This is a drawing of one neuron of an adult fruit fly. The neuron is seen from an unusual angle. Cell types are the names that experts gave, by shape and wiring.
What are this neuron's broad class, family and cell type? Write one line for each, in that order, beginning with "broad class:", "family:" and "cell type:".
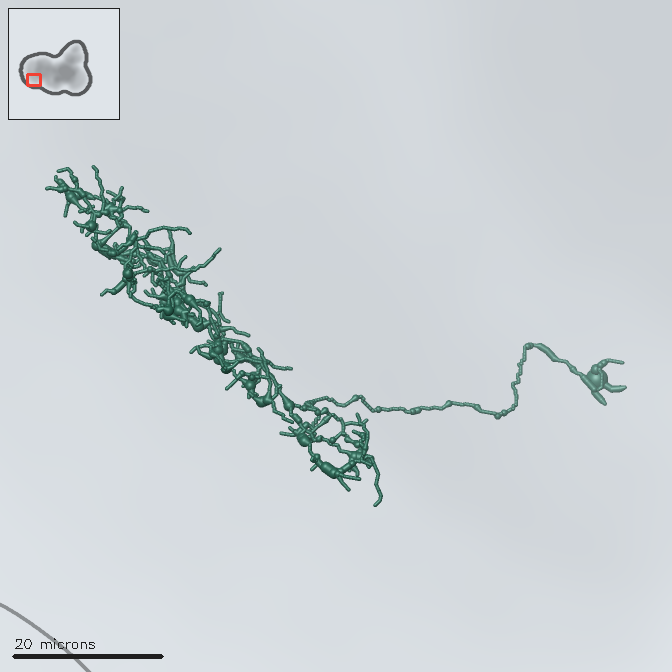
broad class: optic-lobe intrinsic neuron
family: Cm
cell type: Cm11a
